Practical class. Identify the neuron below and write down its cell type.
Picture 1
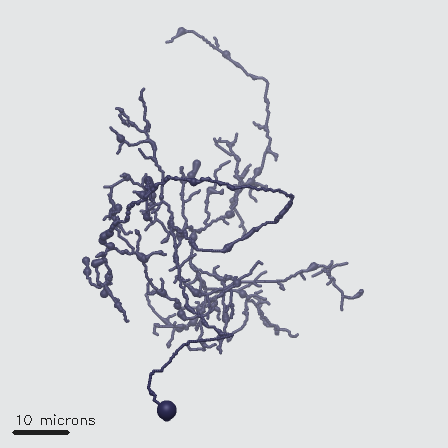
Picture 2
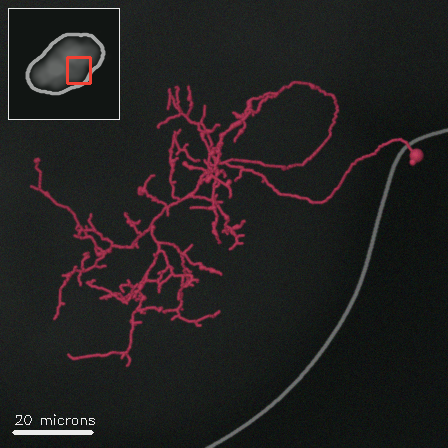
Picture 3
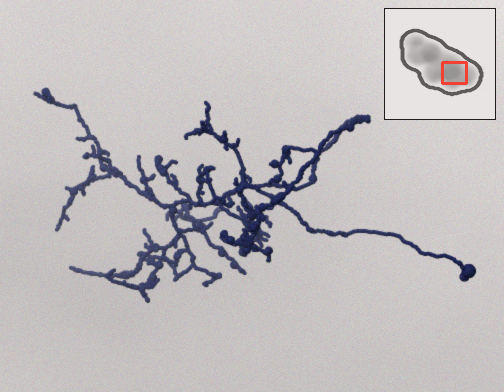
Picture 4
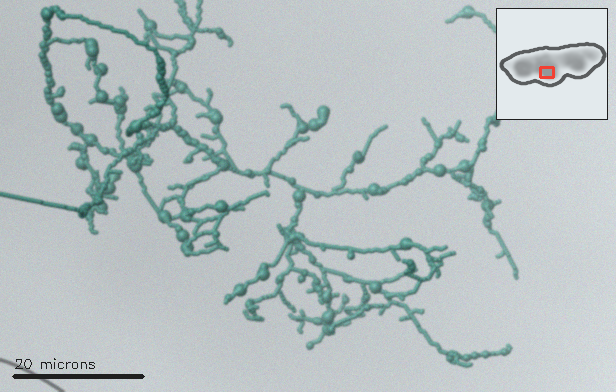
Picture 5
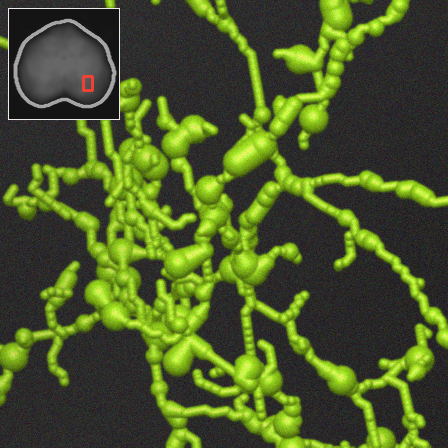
IN16B125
